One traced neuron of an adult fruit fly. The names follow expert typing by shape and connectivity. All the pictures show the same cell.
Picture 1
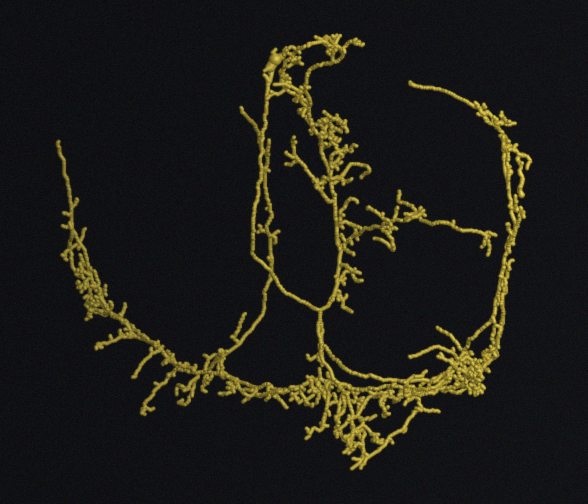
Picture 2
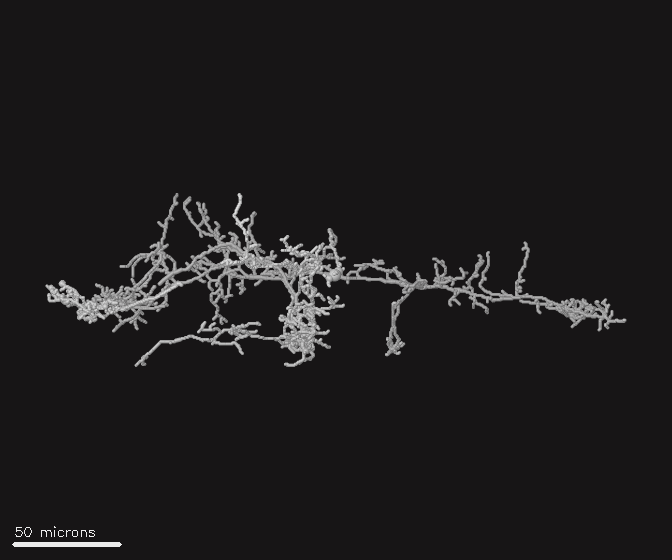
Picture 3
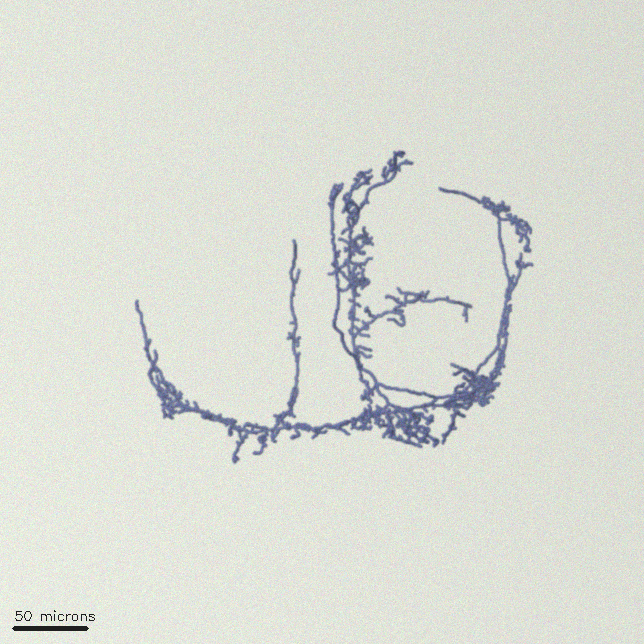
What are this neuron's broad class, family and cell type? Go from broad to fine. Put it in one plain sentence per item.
A central-brain intrinsic neuron of hemilineage DM1_antero_ventral, type ATL030.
